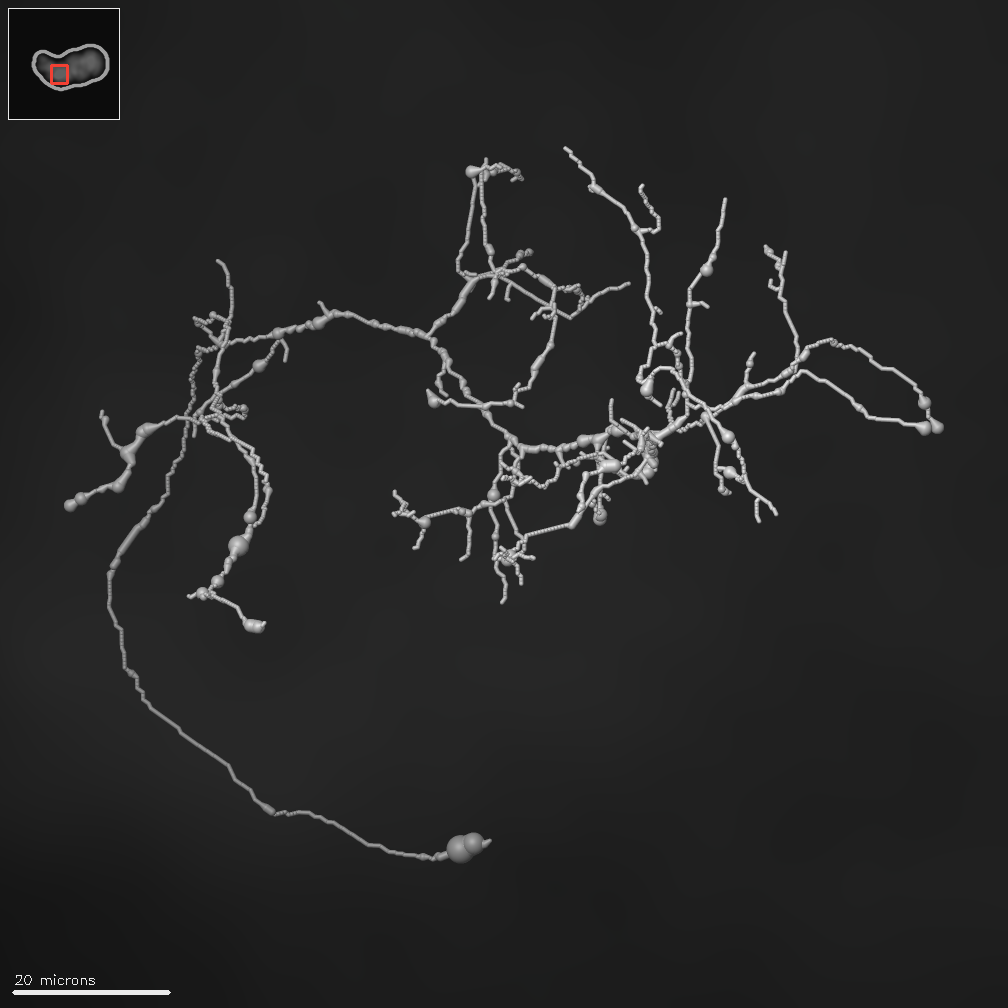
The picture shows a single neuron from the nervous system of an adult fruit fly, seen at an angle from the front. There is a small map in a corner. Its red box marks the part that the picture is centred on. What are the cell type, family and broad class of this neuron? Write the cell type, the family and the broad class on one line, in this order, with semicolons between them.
IN05B089; hemilineage 05B; nerve-cord intrinsic neuron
